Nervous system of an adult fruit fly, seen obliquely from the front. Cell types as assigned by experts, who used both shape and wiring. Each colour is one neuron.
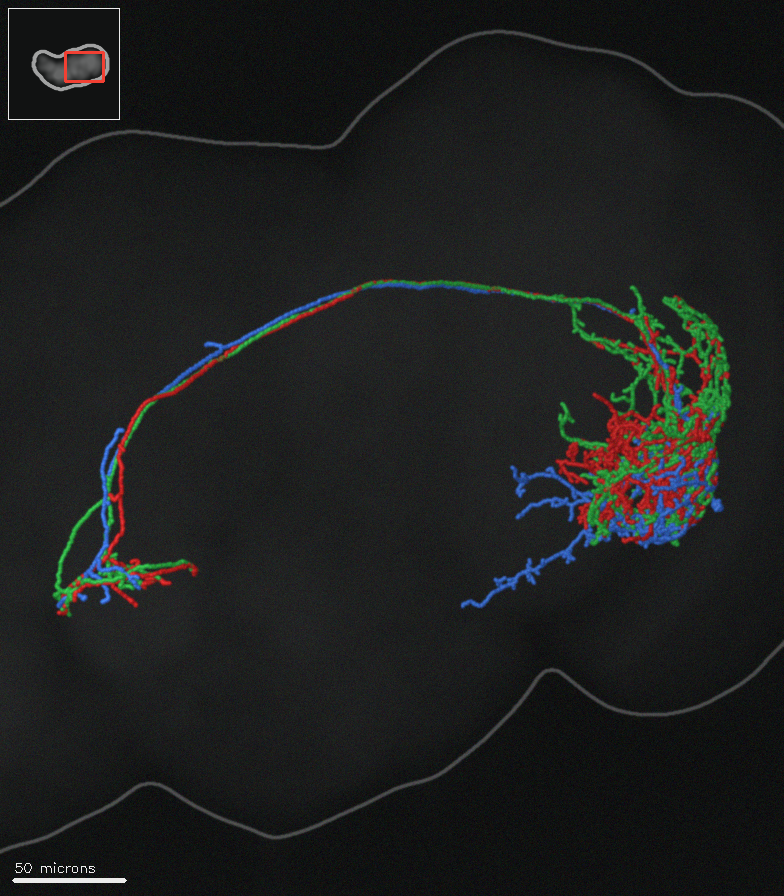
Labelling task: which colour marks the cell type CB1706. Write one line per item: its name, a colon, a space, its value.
colour: blue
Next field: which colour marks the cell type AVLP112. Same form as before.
colour: red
